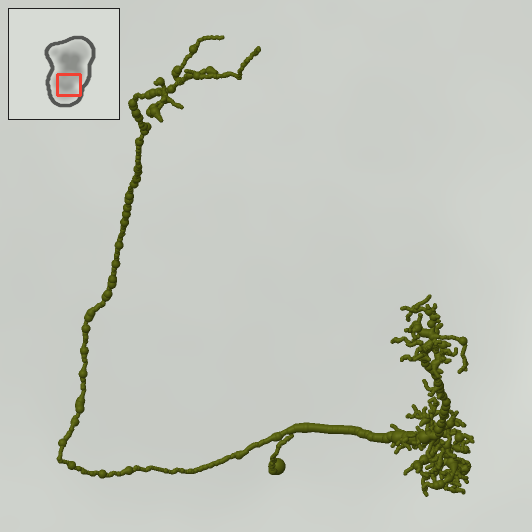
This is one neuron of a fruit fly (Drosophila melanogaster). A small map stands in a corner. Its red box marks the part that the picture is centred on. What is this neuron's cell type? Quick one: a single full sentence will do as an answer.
The cell type that fits this neuron is LLPC1.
